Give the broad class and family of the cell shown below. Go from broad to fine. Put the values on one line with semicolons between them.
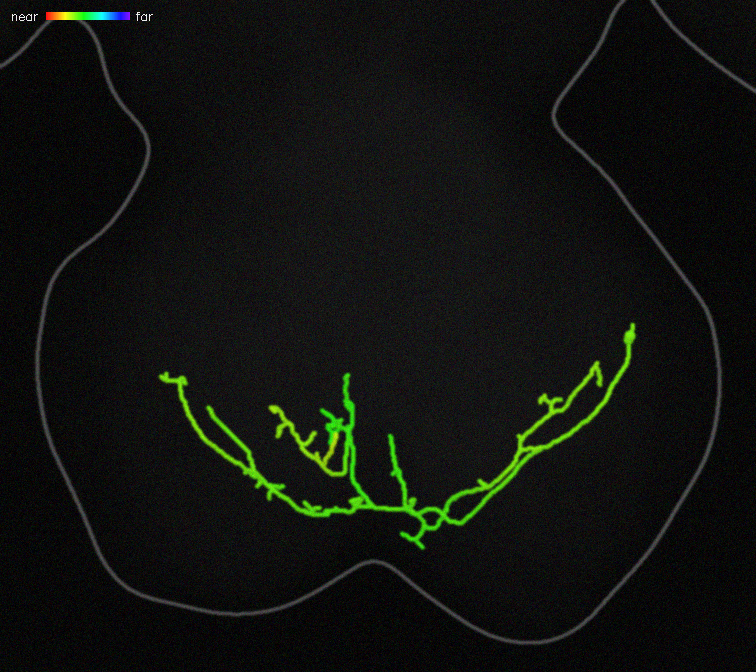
nerve-cord intrinsic neuron; hemilineage 09B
